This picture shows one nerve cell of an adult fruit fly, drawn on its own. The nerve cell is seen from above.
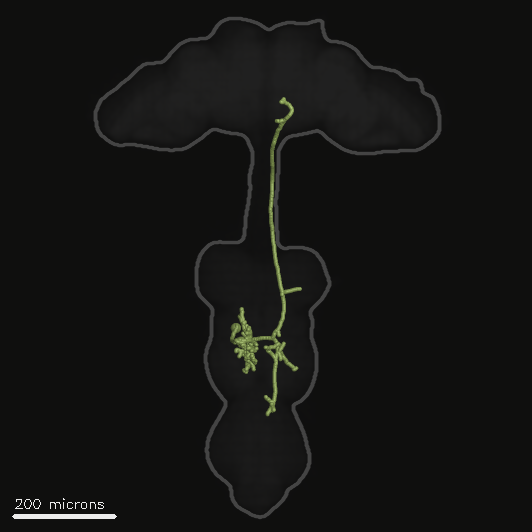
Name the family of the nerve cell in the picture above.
hemilineage 07B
